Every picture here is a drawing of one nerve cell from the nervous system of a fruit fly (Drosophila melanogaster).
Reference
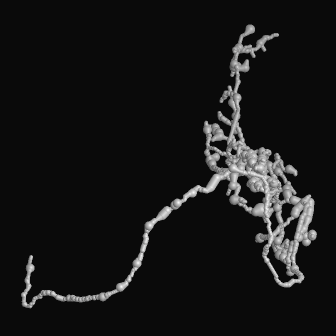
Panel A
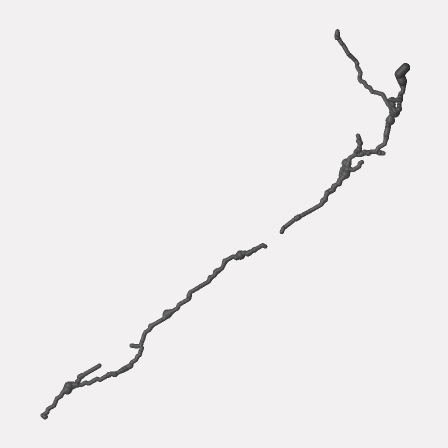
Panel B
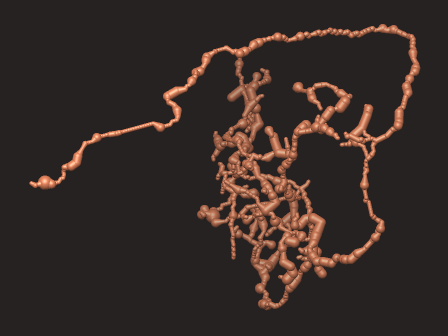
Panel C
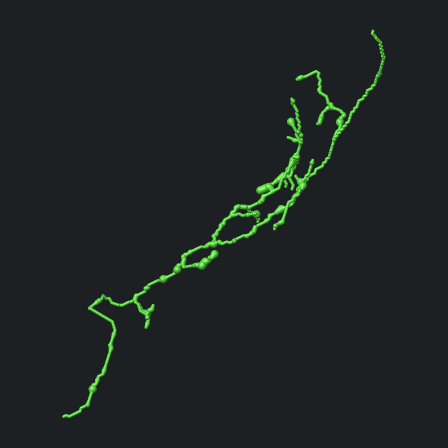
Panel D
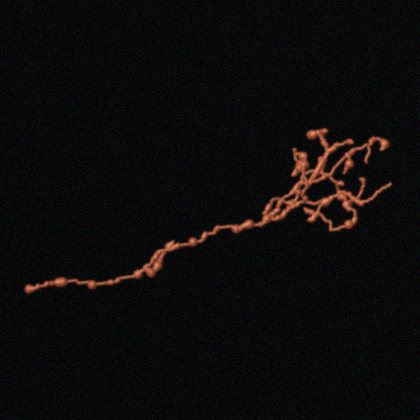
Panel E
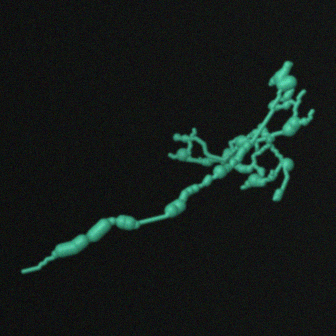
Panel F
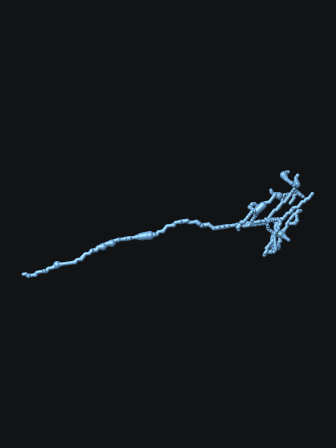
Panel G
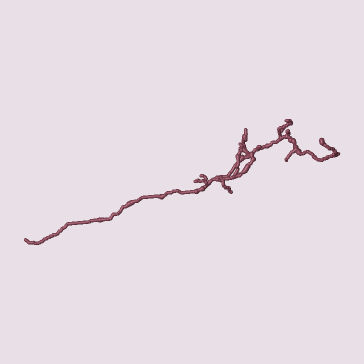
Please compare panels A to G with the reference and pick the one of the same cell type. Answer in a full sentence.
Panel B shows a nerve cell of the same cell type.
